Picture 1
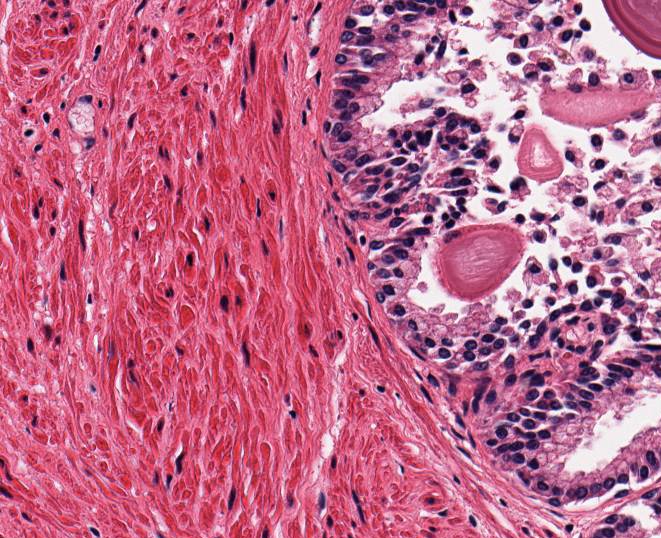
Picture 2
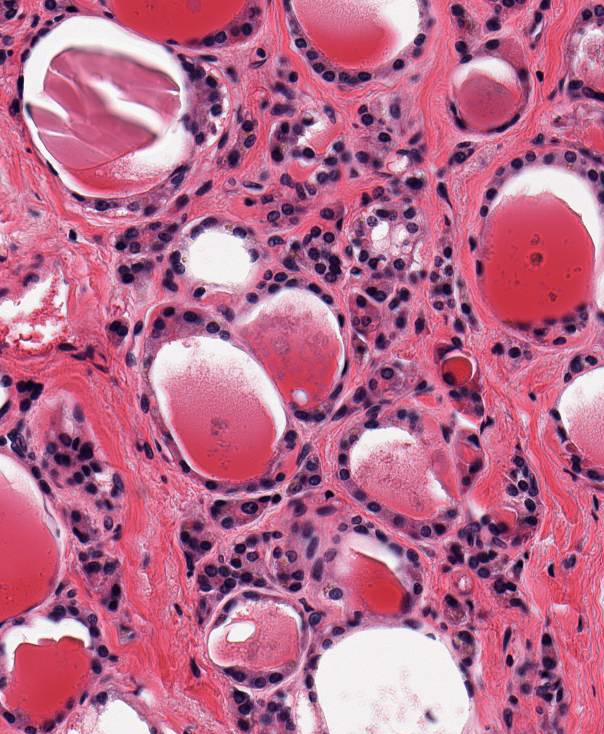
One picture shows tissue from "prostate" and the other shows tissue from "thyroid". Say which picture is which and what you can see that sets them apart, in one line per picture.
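Site of picture 1: prostate. The gland is lined by columnar epithelial cells with pale cytoplasm and dark nuclei.
Site of picture 2: thyroid. The follicles are lined by a single layer of flattened to low cuboidal cells with small dark round nuclei.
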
